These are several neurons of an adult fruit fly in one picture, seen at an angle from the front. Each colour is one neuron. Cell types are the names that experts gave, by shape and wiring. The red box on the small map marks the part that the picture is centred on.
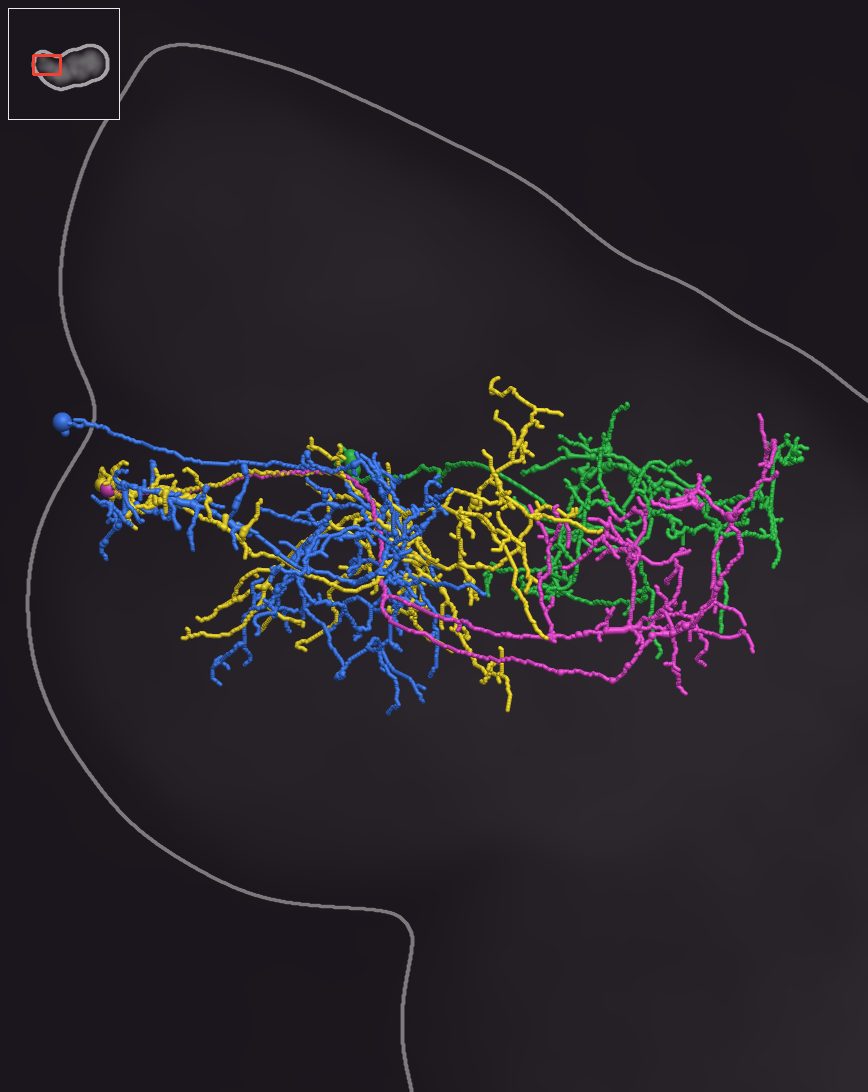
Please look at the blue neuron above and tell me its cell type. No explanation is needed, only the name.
IN21A051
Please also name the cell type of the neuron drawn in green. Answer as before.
IN21A071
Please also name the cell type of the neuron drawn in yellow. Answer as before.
IN21A062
